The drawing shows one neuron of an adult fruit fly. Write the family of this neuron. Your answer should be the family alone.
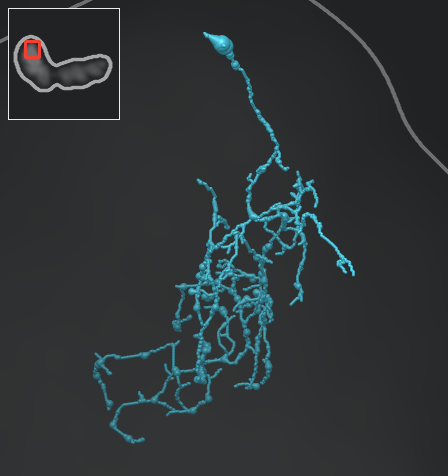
hemilineage SLPpl1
